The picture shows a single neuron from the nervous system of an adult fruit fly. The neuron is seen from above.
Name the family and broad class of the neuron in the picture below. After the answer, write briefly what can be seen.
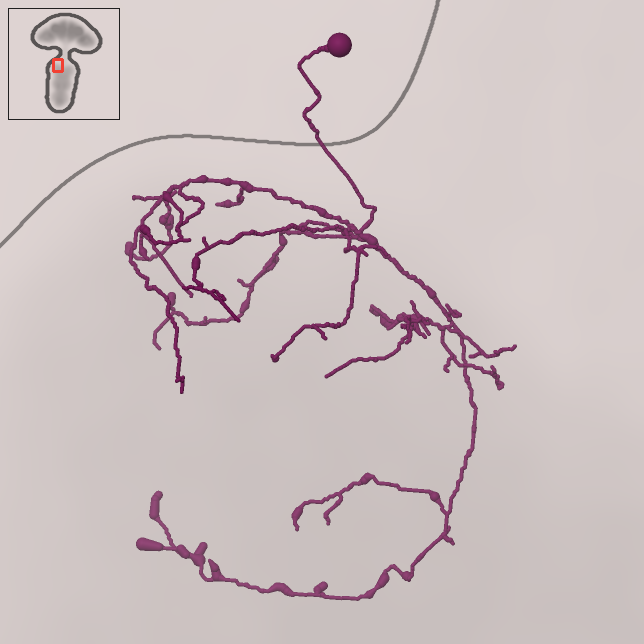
Its family is hemilineage 09A. Its broad class is nerve-cord intrinsic neuron. The cell body can be seen at the top of the picture. The picture shows dozens of branch ends.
